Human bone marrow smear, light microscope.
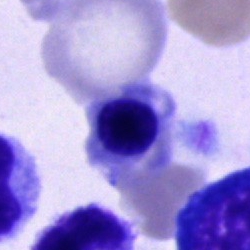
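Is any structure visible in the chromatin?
Almost none; the chromatin is very dark and dense.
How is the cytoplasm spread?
Wider on the right of the nucleus than on the left; its colour is pale blue-violet.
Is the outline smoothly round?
No, it is irregular.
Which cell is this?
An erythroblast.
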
